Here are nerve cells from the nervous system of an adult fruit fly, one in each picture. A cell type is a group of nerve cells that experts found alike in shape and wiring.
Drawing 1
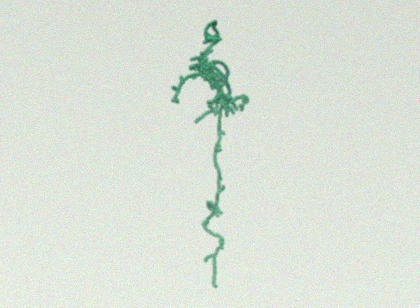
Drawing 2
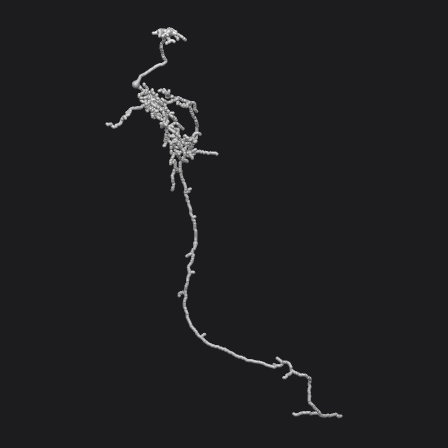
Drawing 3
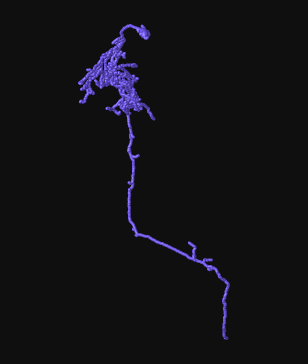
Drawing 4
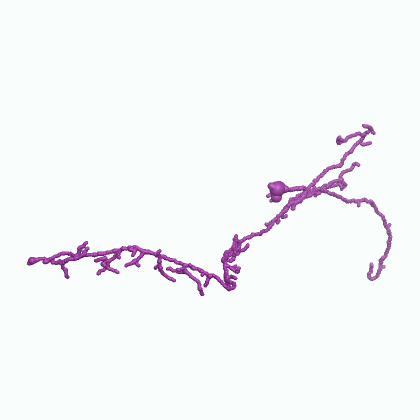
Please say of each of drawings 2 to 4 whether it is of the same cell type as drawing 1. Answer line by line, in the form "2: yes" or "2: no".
2: yes
3: yes
4: no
